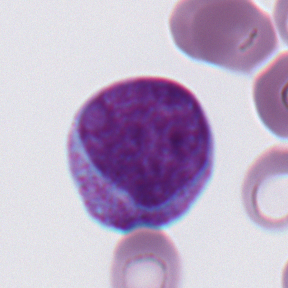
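Atypical promyelocyte, central cell, stained peripheral blood smear. Round, smooth-edged, no surface projections. Cytoplasm purplish, filled with fine granules, forming a crescent along the lower left. Thin pale line separating nucleus from cytoplasm on that side.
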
